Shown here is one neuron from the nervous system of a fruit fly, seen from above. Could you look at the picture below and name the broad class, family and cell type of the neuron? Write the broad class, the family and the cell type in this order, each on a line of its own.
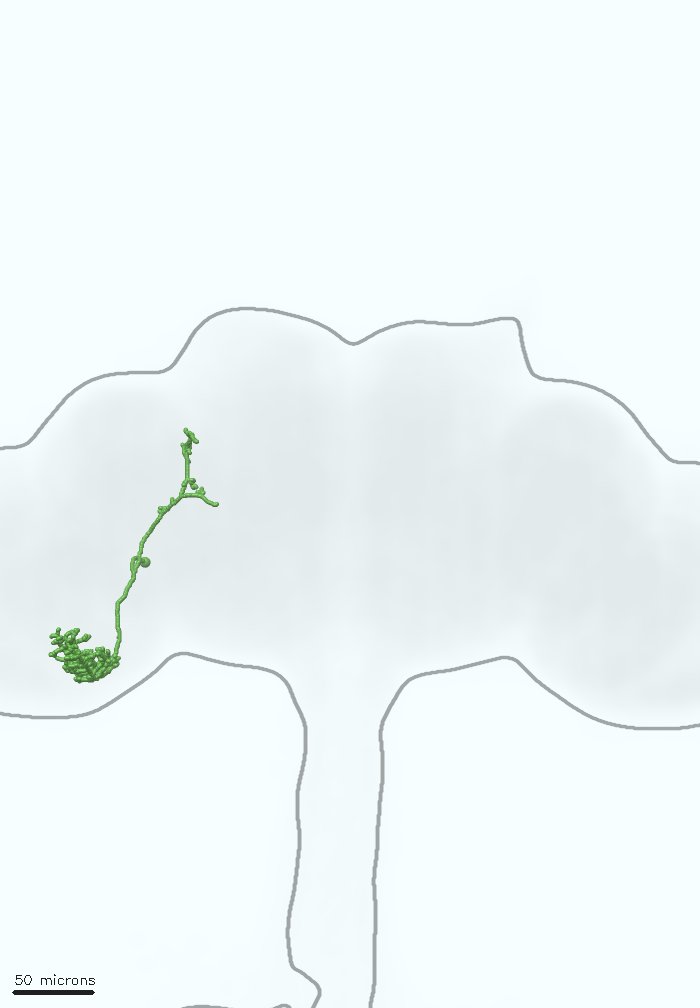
visual projection neuron
LC
LC31a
